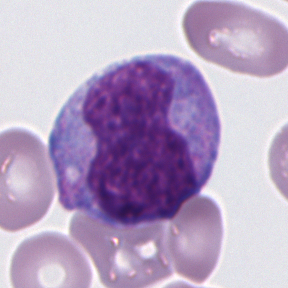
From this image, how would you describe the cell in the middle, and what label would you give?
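Looking first at the nucleus, I see it is irregular and folded, with notches cut into its sides, and at the bottom it comes close to the cell edge. The cytoplasm around it is pale grey-blue, and at the lower left there is a small pale spot that looks like a vacuole. So the cell in the middle is an atypical promyelocyte.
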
